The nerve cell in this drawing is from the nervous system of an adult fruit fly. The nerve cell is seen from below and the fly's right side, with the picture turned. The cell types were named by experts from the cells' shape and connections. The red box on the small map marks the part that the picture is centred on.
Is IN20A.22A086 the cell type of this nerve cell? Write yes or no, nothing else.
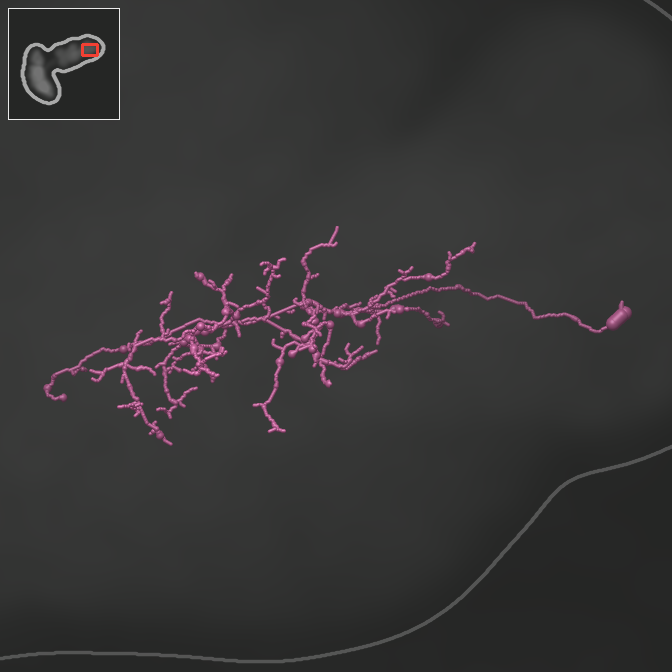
yes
